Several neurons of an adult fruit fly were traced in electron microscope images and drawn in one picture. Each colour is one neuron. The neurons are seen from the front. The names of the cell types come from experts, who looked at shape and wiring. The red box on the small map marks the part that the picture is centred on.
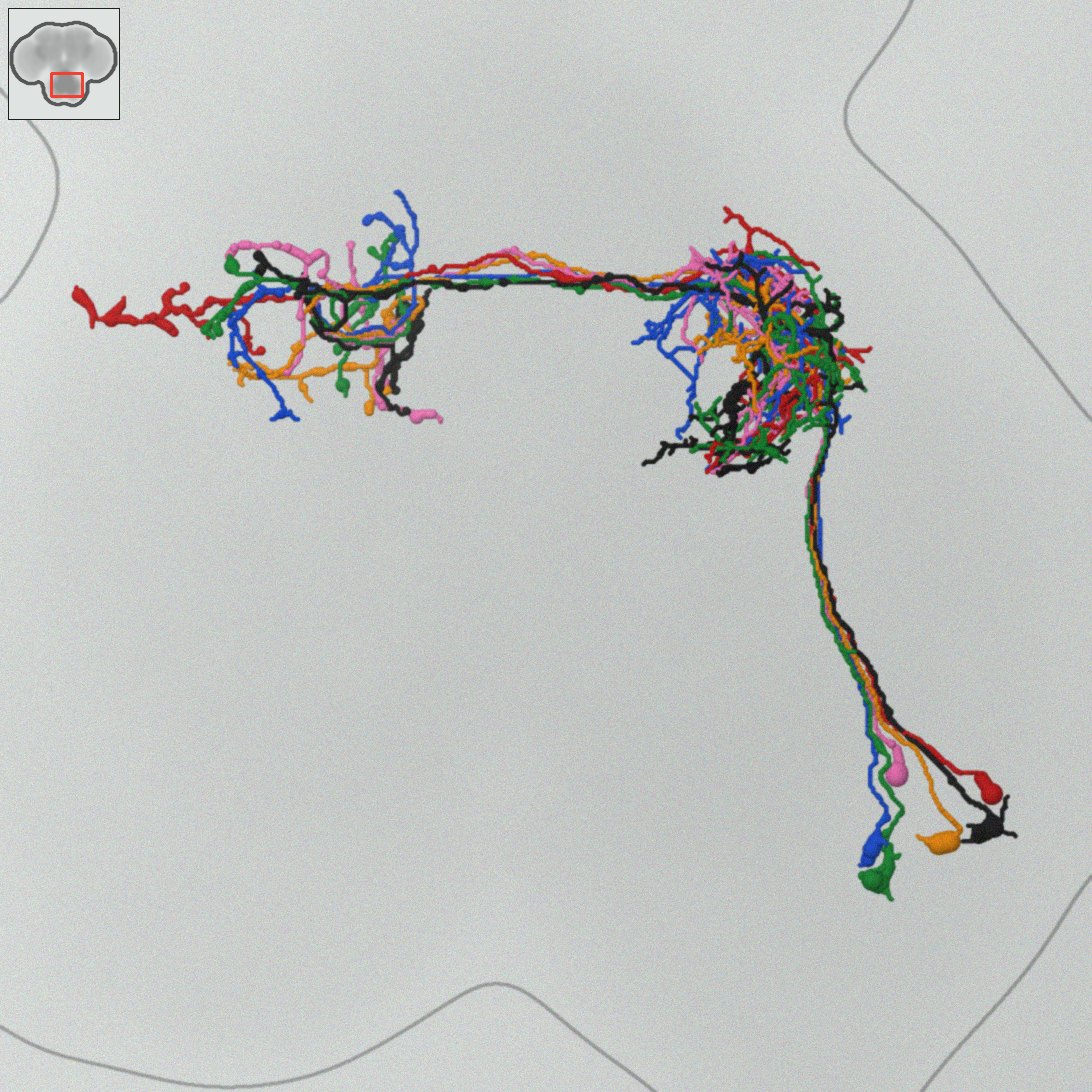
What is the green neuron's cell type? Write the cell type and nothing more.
IN06A067_d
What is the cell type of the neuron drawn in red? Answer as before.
IN06A075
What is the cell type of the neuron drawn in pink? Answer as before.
IN06A089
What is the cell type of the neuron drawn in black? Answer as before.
IN06A067_b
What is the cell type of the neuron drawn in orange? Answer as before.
IN06A113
